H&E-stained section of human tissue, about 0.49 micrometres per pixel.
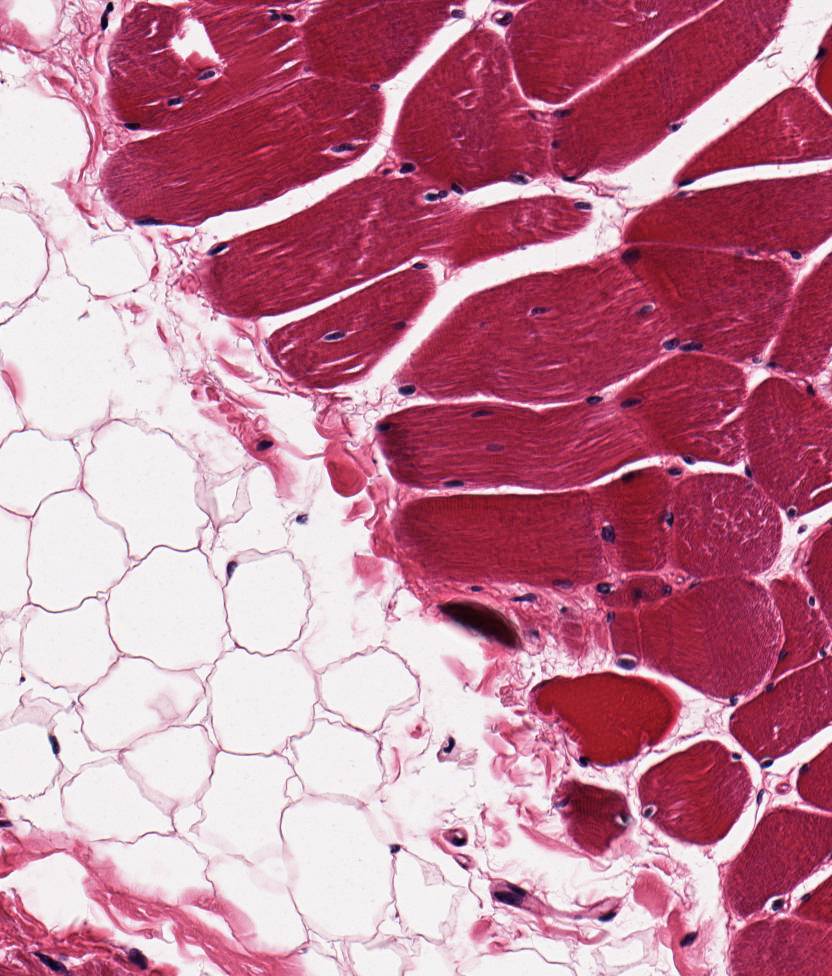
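Skeletal muscle, haematoxylin and eosin. Fibres in the upper part are cut lengthwise or obliquely, those at lower right more nearly across. Muscle fibre cytoplasm stains a deep, even red, with small, dark, flattened nuclei at the fibre edges. Fat cells appear as large, empty, polygonal spaces bounded by thin membranes with few nuclei.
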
